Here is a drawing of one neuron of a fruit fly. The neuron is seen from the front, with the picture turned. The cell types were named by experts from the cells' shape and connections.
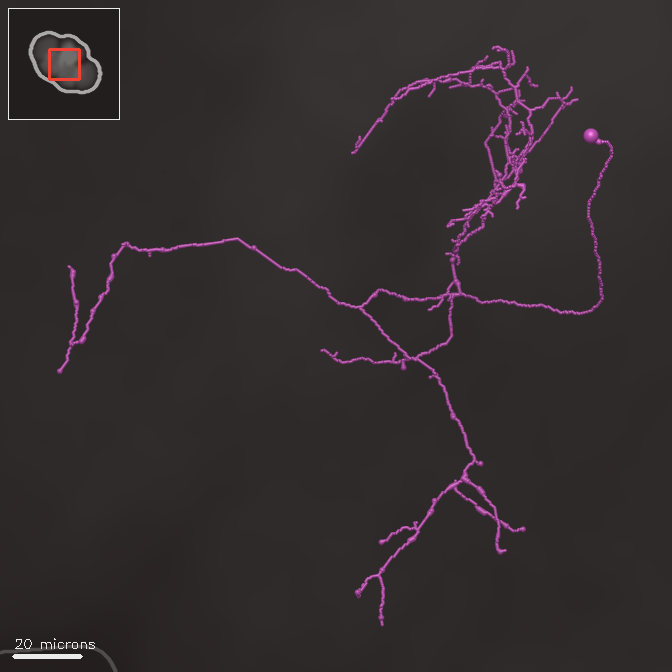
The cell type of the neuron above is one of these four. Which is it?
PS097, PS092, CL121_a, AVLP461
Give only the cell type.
PS097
